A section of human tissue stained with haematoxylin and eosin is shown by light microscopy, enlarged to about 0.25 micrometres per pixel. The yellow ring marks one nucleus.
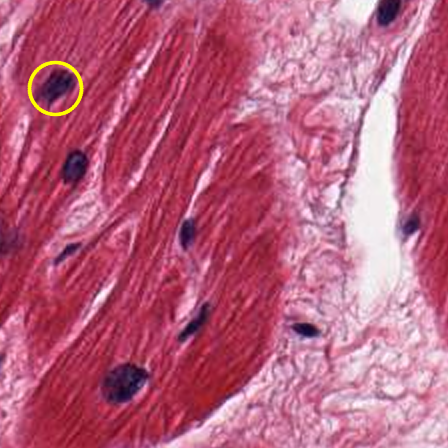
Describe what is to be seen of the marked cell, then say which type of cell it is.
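The nucleus is oval and dark purple, with its long axis running along the length of the fibre. The nucleus lies inside the fibre, with red cytoplasm on both sides of it rather than pressed to one edge. The cytoplasm is abundant and deep red, with fine streaks running lengthwise in the same direction as the nucleus. The cell lies in a band of parallel fibres running diagonally, separated by thin pale clefts, with another dark nucleus further along the same line. It is a cardiomyocyte.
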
